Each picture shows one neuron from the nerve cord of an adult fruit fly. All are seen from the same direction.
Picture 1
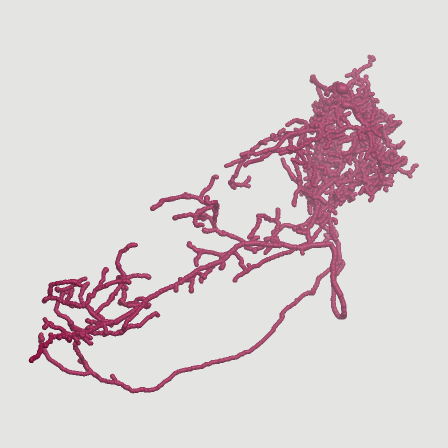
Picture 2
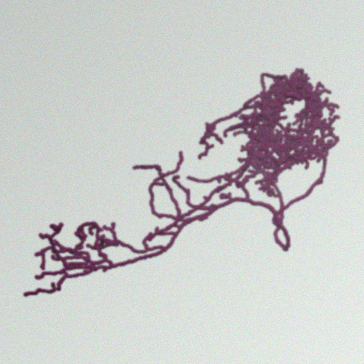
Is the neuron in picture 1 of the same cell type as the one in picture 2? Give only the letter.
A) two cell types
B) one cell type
B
